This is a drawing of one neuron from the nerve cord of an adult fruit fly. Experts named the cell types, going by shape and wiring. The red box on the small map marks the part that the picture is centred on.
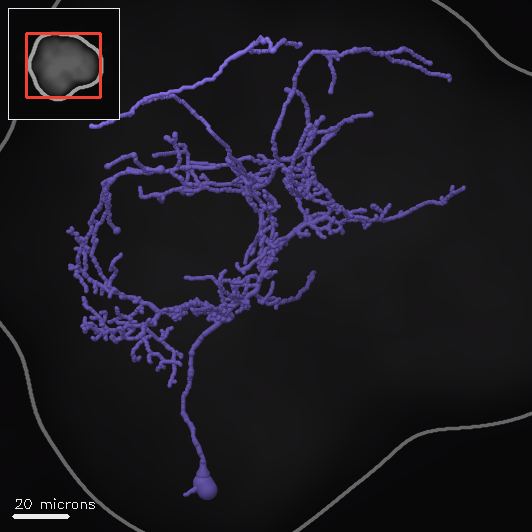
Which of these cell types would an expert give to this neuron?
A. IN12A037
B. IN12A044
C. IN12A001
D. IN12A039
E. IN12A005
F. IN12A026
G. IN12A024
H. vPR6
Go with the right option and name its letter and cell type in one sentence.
Option H, which reads vPR6, is the cell type of the neuron.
